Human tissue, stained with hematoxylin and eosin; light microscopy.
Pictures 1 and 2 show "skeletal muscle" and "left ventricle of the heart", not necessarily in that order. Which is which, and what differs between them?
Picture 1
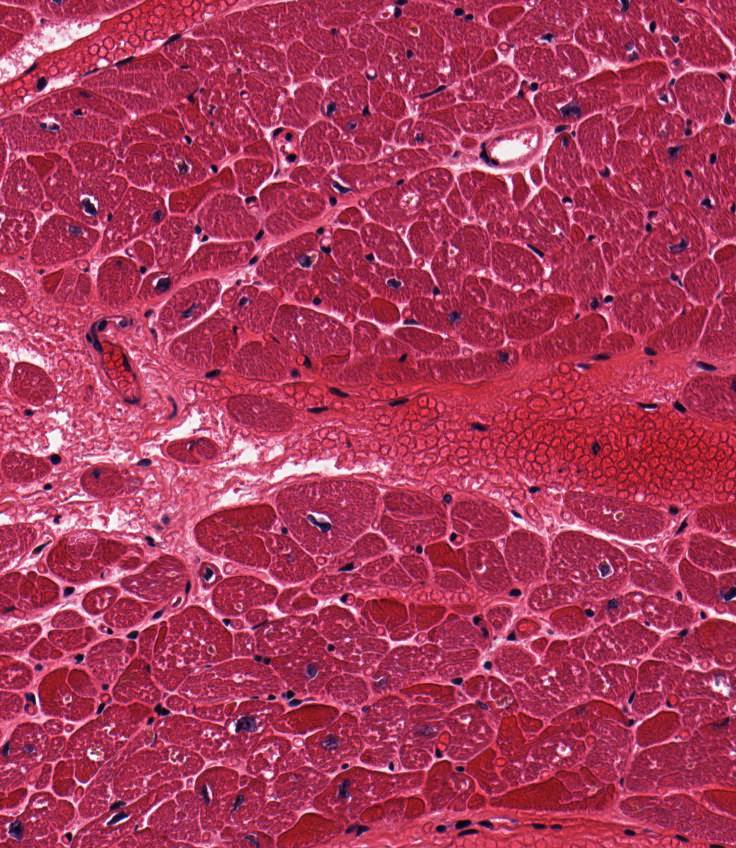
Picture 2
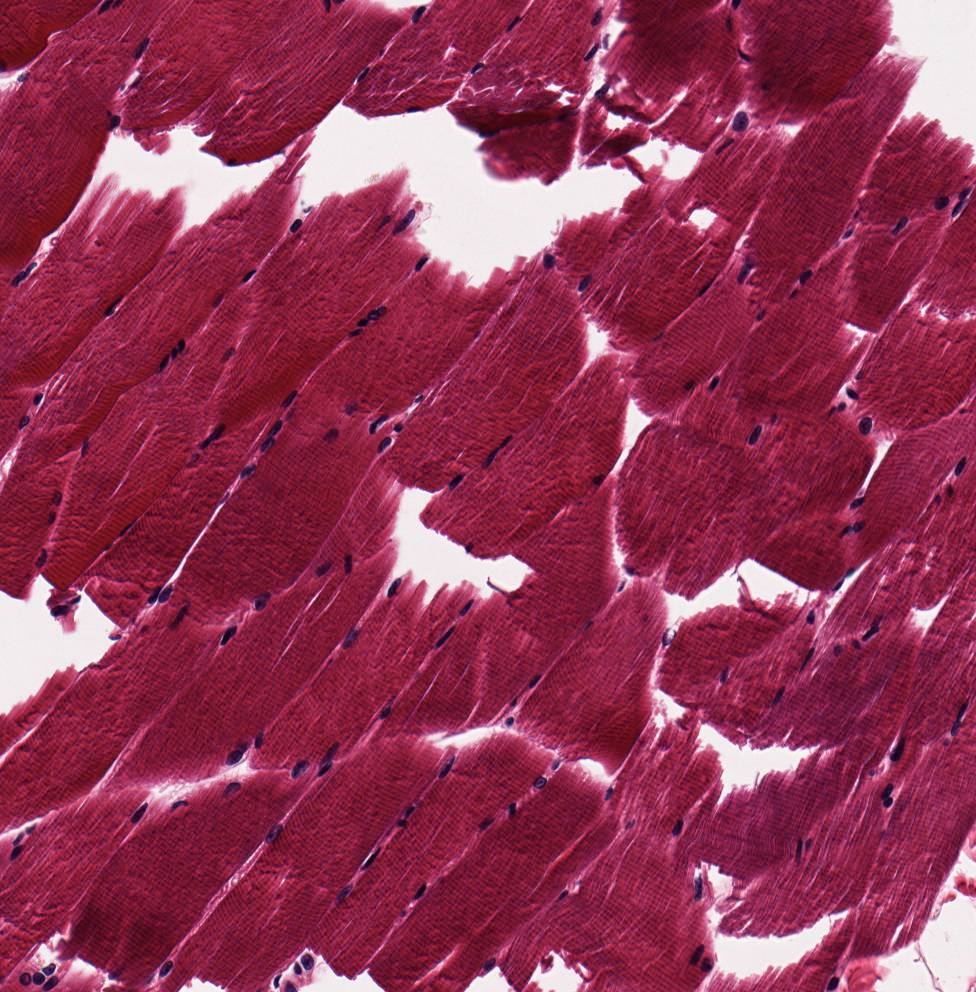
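Identification: left ventricle of the heart is picture 1, and skeletal muscle is picture 2. Point one, nuclei: in picture 1 several fibre profiles hold a single central nucleus, often ringed by a small pale clear zone, while in picture 2 dark, elongated, flattened nuclei lie along the fibre edges.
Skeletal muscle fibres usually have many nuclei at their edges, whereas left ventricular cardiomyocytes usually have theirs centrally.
Point two, fibre shape: picture 1 has closely packed irregular polygonal profiles cut in cross section, varying considerably in size and shape; picture 2 has unbranched fibres running side by side without joining. Point three, staining: picture 1 is strongly eosinophilic and finely mottled, some fibres redder than others, whereas picture 2 is an even deep red-pink. Point four: connective tissue between the fibres in picture 2 is scant.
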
